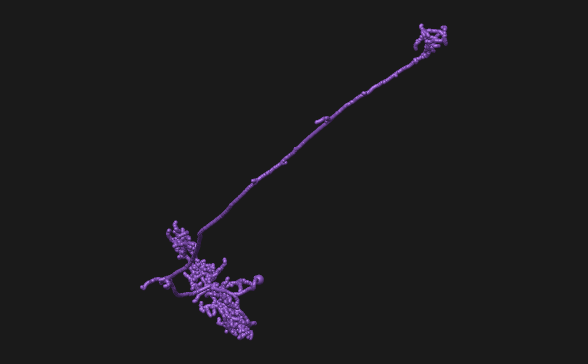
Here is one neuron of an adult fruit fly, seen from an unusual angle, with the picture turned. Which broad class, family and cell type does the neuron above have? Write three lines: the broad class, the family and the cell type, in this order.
descending neuron
hemilineage SMPpv1
DNpe034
